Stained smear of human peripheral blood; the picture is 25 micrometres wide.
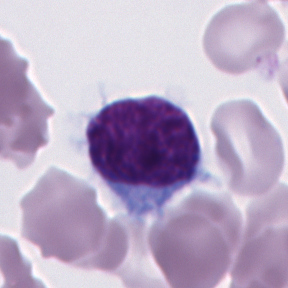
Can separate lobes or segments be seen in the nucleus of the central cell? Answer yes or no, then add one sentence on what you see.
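No. The nucleus is round to oval with no indentation or lobes.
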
